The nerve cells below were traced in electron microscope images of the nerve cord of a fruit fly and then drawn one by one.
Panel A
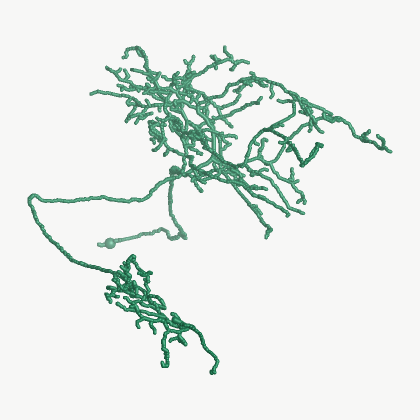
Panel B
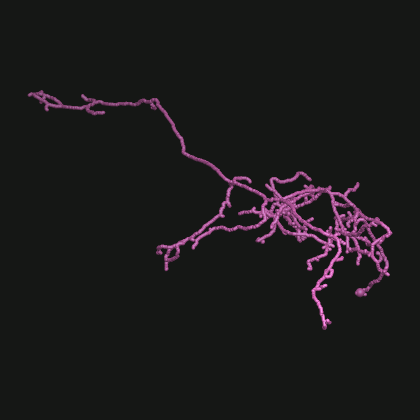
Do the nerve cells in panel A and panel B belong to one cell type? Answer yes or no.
no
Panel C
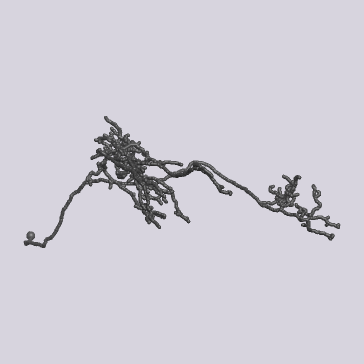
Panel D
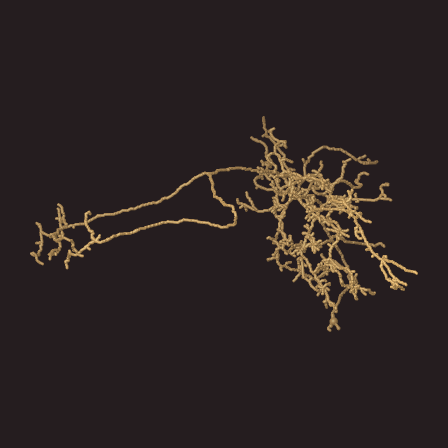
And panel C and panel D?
no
